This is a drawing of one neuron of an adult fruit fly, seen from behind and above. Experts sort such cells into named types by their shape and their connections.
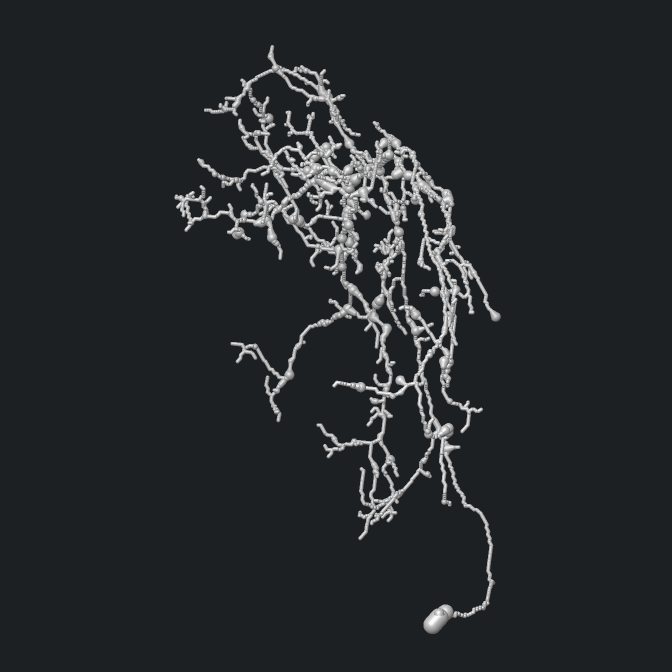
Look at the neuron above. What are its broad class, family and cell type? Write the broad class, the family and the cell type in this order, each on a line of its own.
nerve-cord intrinsic neuron
hemilineage 08A
IN08A037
